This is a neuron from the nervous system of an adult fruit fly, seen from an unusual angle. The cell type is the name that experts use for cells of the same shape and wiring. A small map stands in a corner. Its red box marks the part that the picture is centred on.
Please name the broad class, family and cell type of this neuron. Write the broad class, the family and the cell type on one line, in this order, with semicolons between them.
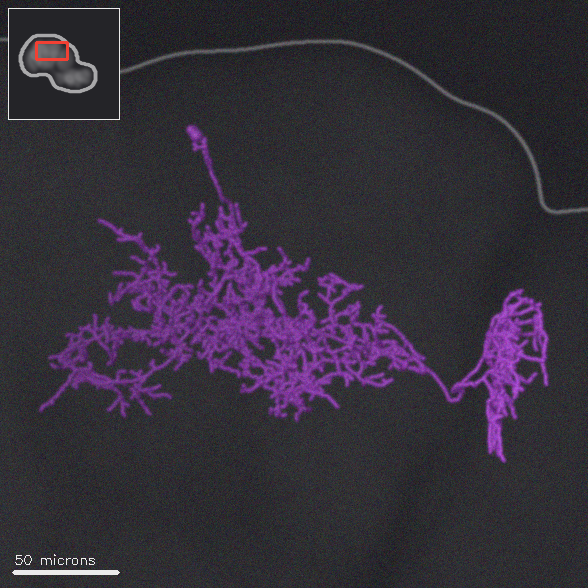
visual centrifugal neuron; LoVC; LoVC5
